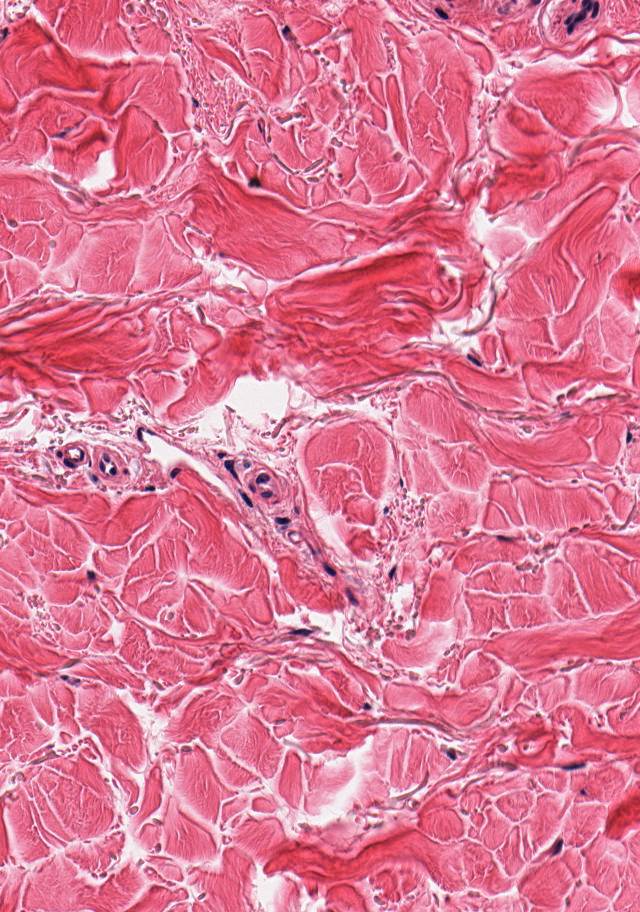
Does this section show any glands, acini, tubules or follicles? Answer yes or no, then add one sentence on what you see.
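No. No epithelium, glands or fat cells are present anywhere in the field.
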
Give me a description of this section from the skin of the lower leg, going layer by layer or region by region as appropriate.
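Field entirely occupied by thick, strongly eosinophilic collagen bundles running in many directions. Many bundles cut across: irregular polygonal pink profiles; others cut lengthwise: elongated bands. Cells sparse, only scattered small, dark, slender nuclei between bundles. Vessels, left centre: looser, finer-fibred tissue than surrounding dense bundles.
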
